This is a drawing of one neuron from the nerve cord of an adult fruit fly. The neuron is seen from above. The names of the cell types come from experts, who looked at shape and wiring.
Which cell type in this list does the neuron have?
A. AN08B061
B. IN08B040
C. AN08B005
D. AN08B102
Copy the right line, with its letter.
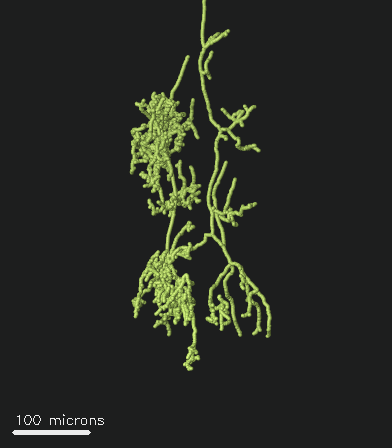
C. AN08B005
